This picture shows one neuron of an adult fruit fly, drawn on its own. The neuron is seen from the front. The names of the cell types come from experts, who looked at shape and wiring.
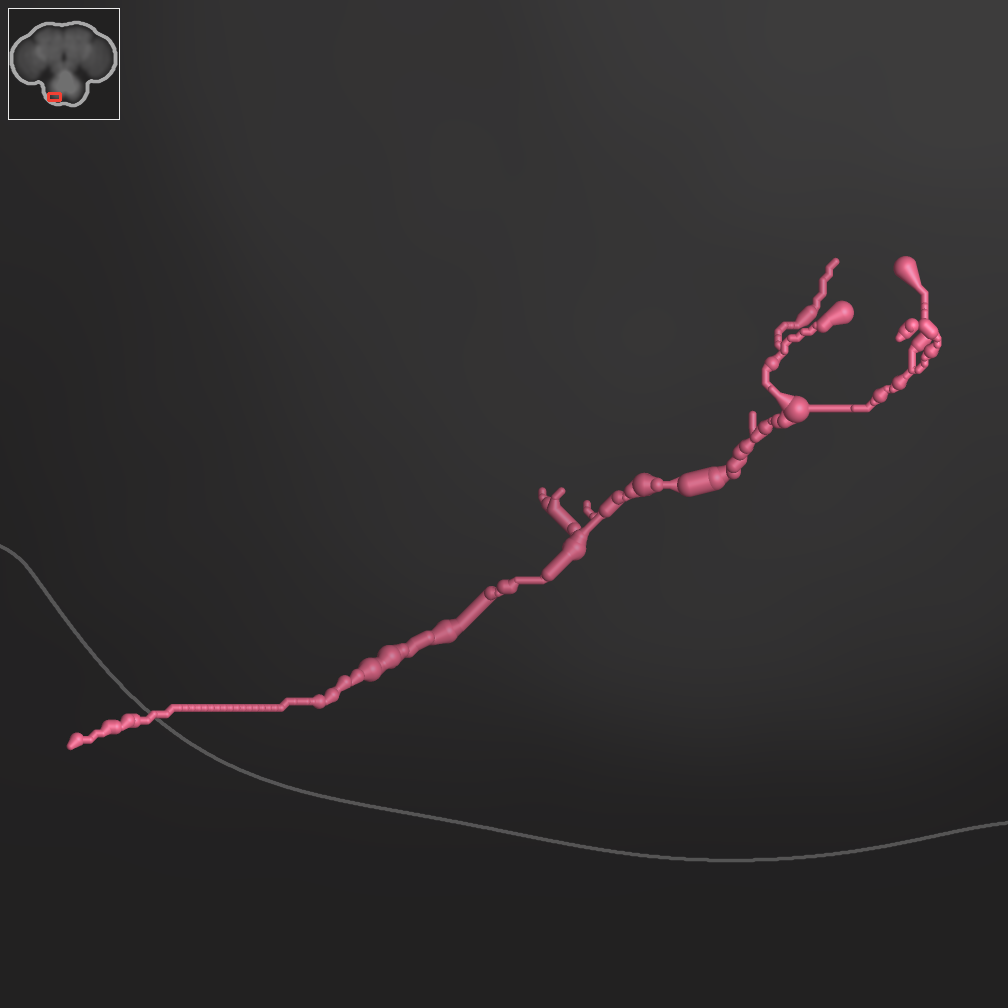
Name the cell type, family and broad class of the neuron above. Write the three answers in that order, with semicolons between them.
LgLG1b; class gustatory; sensory neuron entering the nerve cord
